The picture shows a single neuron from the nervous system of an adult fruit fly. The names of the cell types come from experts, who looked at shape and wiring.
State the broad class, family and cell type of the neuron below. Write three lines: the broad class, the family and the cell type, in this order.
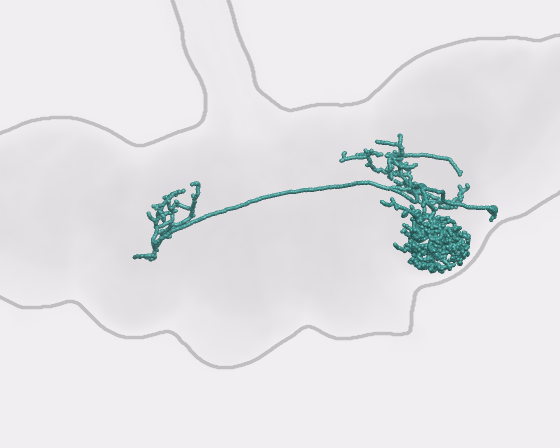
central-brain intrinsic neuron
hemilineage VLPl&d1_lateral
AVLP257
